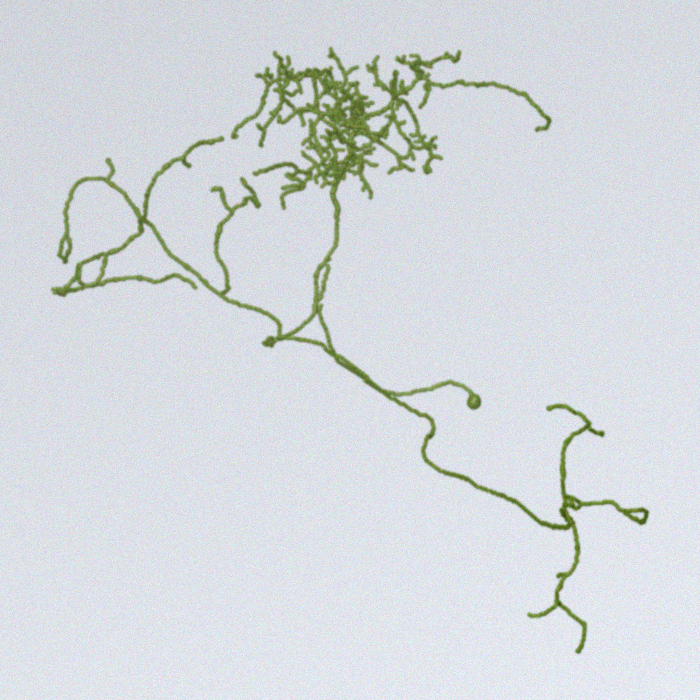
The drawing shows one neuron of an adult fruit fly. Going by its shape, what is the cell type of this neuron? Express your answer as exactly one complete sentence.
It is WED111 that this neuron is, by cell type.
